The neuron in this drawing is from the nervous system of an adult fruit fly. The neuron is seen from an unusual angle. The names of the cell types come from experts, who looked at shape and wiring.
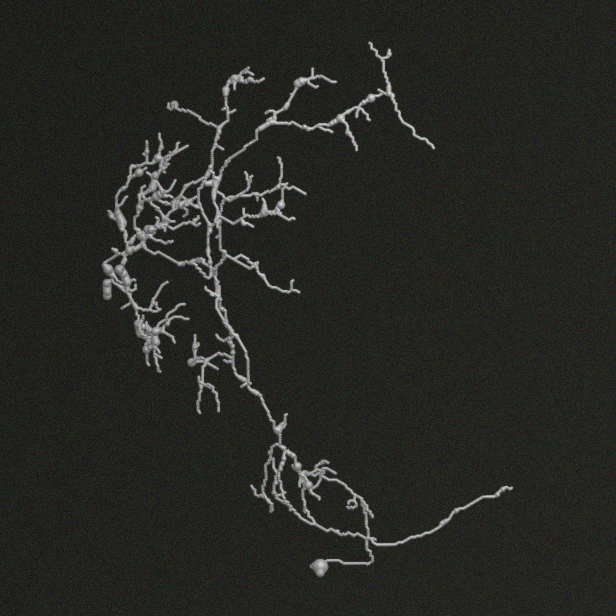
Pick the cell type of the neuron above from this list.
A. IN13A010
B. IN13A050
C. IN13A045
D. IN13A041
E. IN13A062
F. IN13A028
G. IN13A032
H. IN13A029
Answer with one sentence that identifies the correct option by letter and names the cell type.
The cell type named IN13A062, option E, describes the neuron.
